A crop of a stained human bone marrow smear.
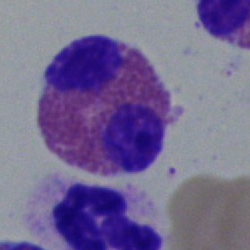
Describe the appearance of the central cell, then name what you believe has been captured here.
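One nuclear lobe lies in the upper left of the cell, the other in the lower right. Abundant cytoplasm fills most of the cell and is filled with pinkish-red granules. A small pale bulge projects from the right edge. The cell is an eosinophil.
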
